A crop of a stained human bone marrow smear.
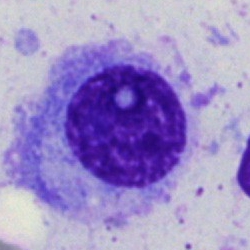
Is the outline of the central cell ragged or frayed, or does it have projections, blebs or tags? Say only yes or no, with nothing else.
Yes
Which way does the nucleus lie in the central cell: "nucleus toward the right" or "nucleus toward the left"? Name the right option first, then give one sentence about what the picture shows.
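Nucleus toward the right. The cytoplasm is broader on the left side of the nucleus than on the right.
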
